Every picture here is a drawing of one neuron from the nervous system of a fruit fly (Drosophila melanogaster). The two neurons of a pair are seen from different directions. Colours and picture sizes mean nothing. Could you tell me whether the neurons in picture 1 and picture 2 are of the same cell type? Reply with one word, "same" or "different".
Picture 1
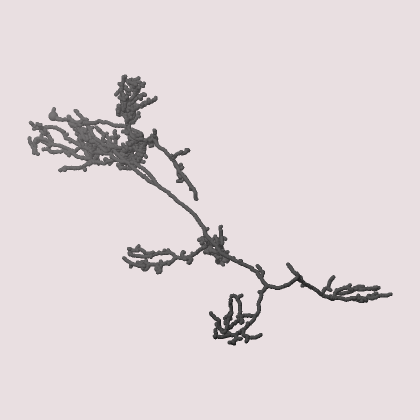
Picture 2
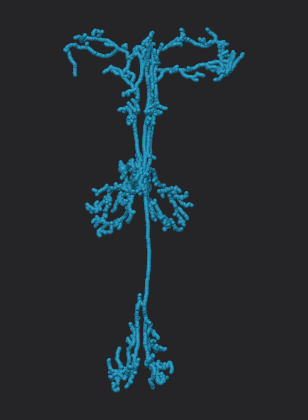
different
